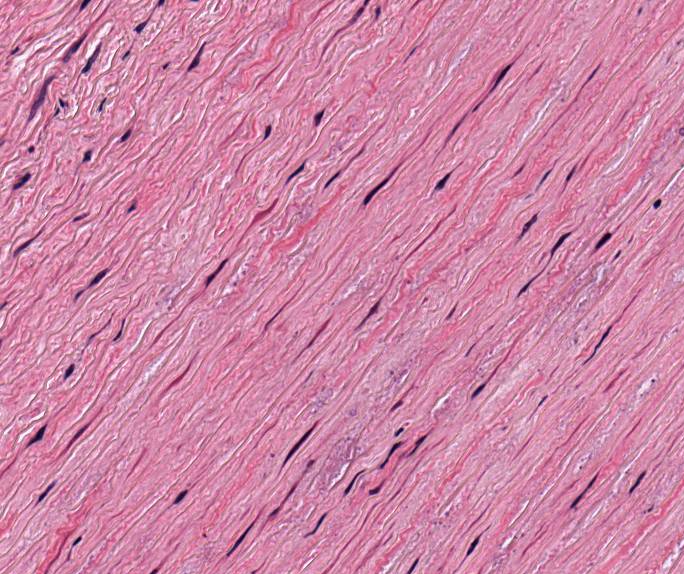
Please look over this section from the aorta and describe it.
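Densely packed parallel fibres occupy the entire field, running diagonally from lower left to upper right. They stain pink with eosin and follow a gently wavy, crimped course. Dark, thin, elongated nuclei lie between the fibres along their length.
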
